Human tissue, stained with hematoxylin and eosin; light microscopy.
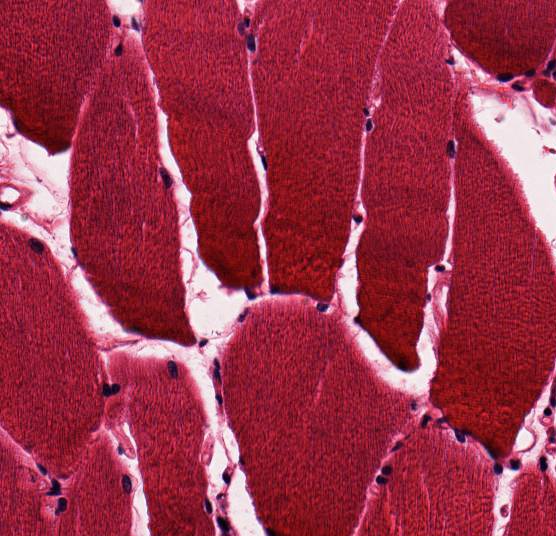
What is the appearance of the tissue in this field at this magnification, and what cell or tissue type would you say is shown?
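Look first at the fibre cytoplasm: it stains an even, deep red. Now find the nuclei. They sit at the edges of the fibres, just beneath the surface, and none lie in the centres. Each is small, dark-staining, and flattened or oval. There are no fat cells anywhere in the field. This is skeletal muscle.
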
